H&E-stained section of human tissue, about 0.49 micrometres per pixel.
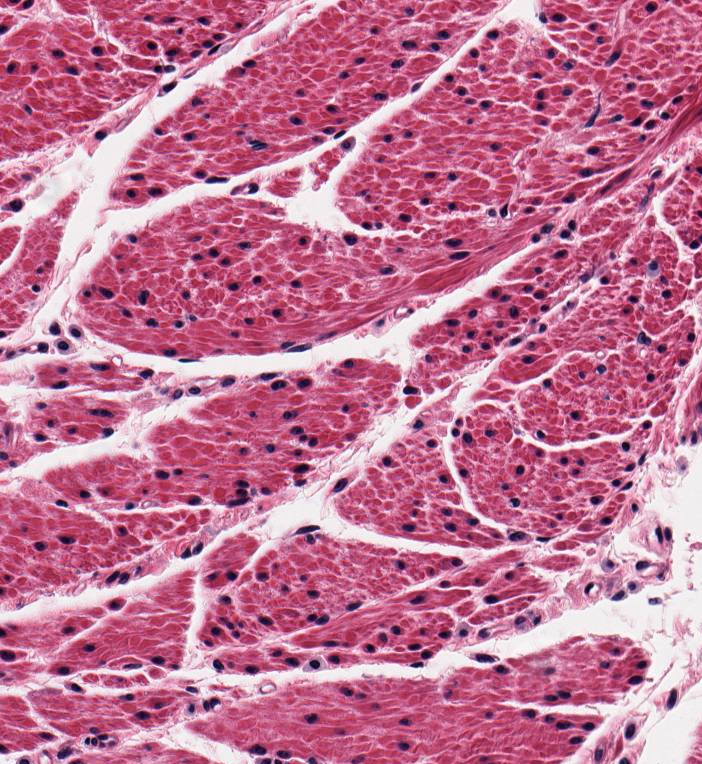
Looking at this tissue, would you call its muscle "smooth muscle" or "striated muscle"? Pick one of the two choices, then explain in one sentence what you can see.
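Smooth muscle. The whole field is filled with bundles of smooth muscle separated by narrow branching pale clefts.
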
